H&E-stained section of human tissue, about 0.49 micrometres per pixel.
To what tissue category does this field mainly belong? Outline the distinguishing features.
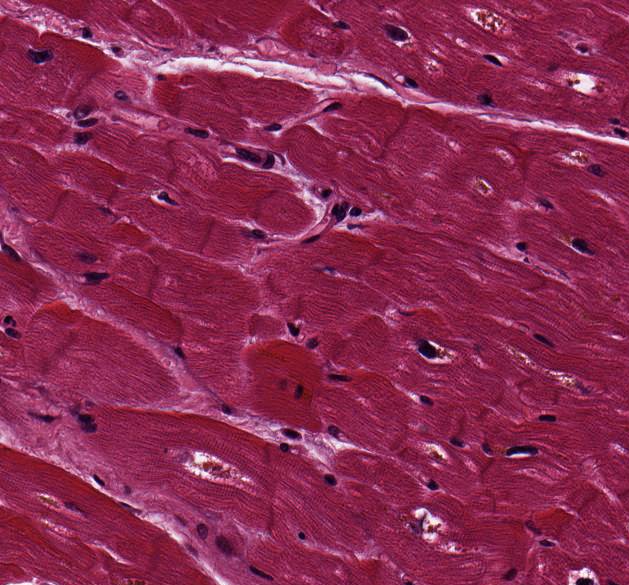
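Myocardium is the tissue here, with muscle fibres filling the whole field and running diagonally from the upper left toward the lower right. What decides it is that the fibres branch and join neighbouring fibres rather than running as separate parallel cylinders, that fine transverse striations cross their pink cytoplasm, and that their oval nuclei lie centrally.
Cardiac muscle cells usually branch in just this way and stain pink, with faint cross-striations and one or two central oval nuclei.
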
